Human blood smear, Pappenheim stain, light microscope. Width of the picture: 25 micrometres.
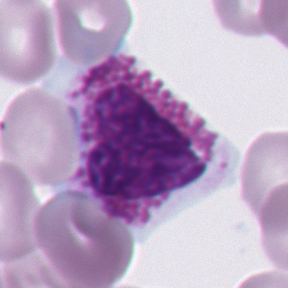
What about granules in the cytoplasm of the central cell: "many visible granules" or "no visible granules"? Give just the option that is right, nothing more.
Many visible granules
